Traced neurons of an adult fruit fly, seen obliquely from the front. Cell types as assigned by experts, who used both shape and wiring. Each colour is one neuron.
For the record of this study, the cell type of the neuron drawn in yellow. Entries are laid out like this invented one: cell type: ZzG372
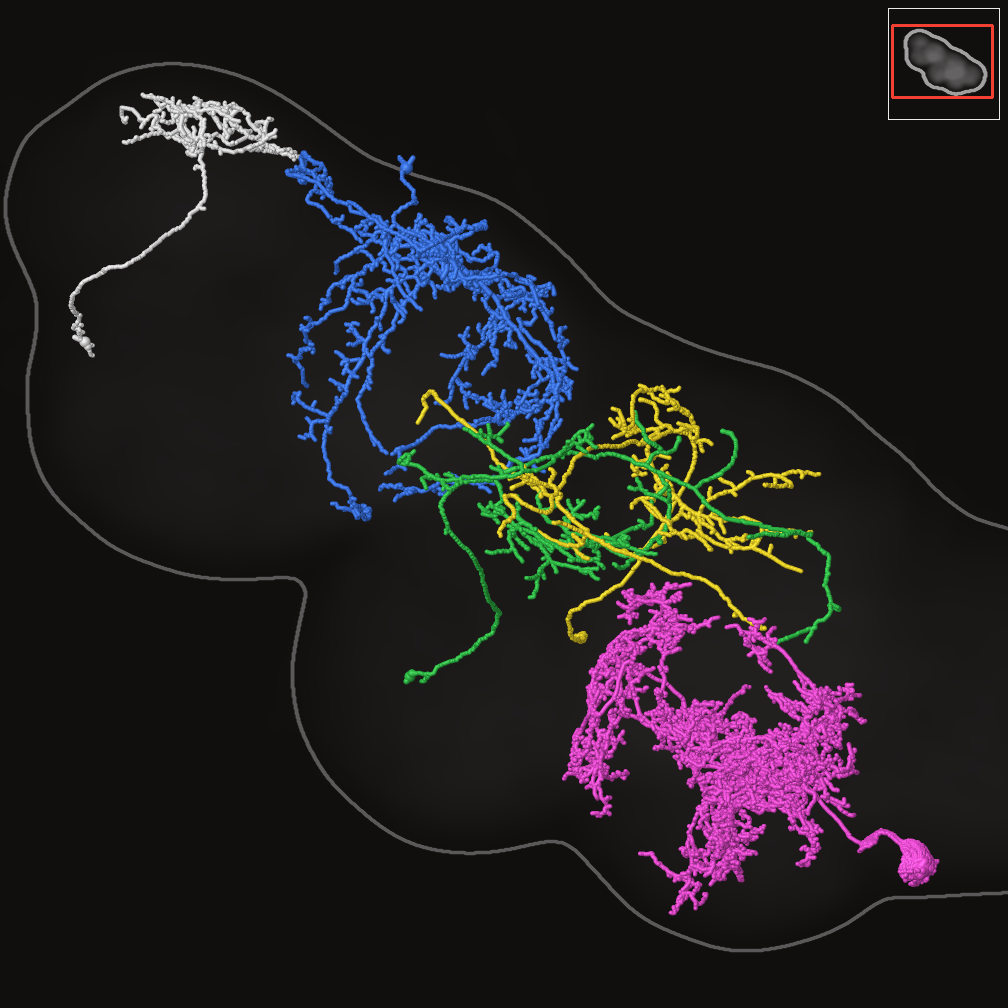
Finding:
cell type: IN06A116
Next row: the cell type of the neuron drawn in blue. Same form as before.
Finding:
cell type: IN19A027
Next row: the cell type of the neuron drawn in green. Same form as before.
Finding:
cell type: IN06A088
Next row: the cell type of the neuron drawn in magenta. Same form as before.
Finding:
cell type: IN16B016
